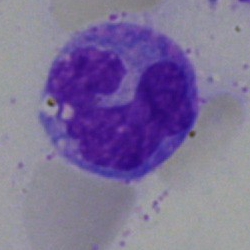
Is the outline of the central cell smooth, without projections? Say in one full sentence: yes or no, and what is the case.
Yes, in outline this cell is smooth rather than rough.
